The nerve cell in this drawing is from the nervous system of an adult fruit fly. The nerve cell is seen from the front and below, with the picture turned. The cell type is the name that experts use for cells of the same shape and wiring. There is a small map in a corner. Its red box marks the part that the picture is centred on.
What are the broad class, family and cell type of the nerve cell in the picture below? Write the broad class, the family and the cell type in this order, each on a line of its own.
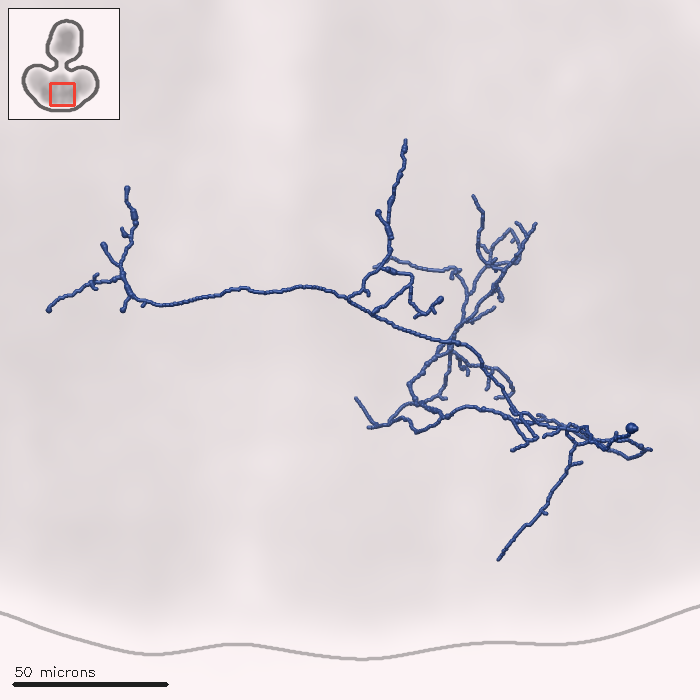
central-brain intrinsic neuron
hemilineage AOTUv4_dorsal
CL005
